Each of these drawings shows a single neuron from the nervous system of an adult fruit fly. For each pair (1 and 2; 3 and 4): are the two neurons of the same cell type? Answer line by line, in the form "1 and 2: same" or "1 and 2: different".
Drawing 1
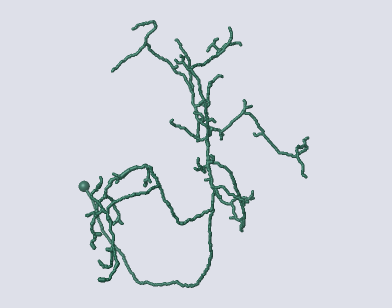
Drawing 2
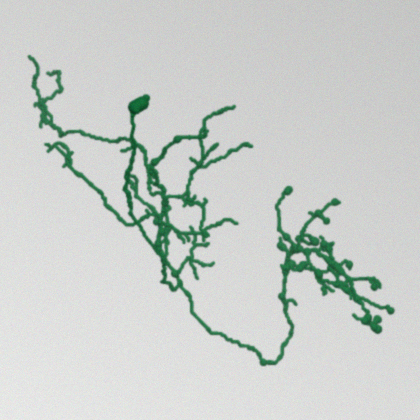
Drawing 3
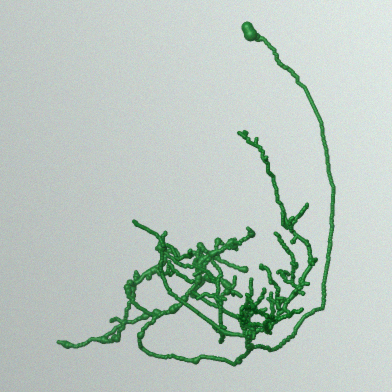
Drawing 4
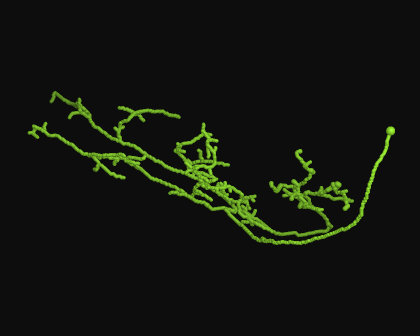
1 and 2: same
3 and 4: same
